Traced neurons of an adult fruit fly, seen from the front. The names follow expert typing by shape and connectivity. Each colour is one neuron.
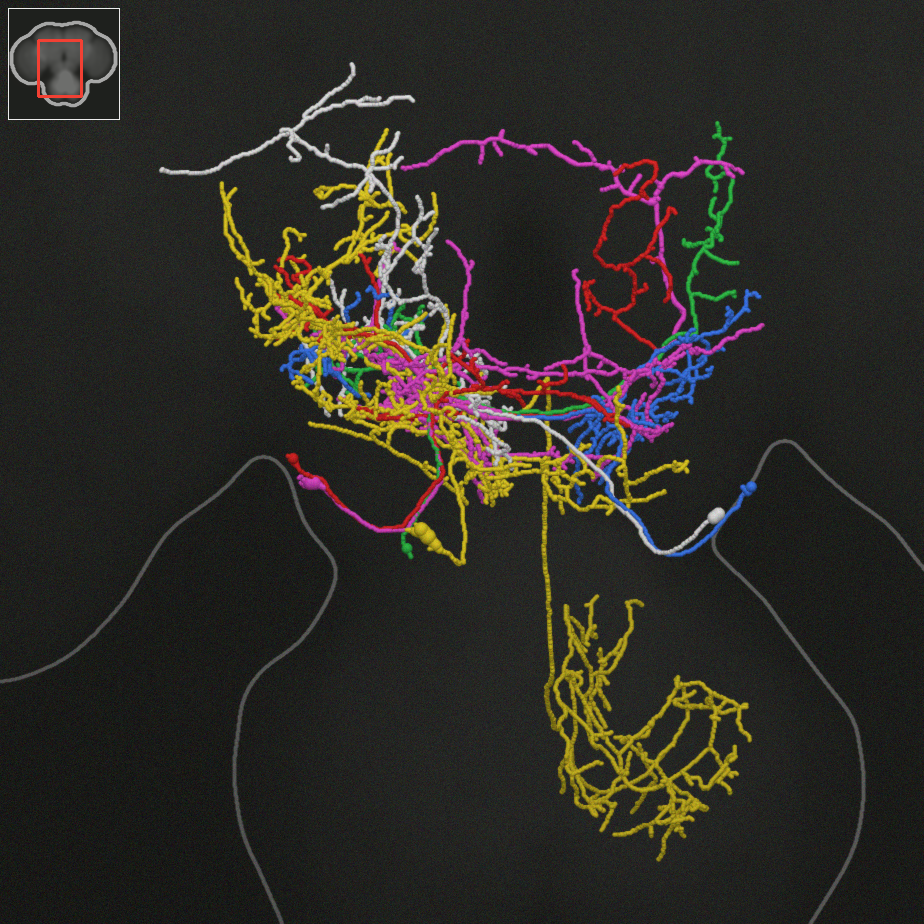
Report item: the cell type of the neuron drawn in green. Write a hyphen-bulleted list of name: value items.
- cell type: GNG616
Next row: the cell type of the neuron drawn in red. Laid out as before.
- cell type: WED192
